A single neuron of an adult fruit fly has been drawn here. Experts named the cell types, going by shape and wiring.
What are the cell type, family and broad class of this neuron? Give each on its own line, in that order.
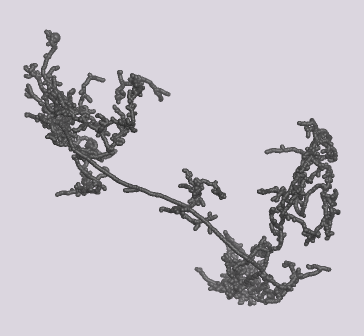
IN05B016
hemilineage 05B
nerve-cord intrinsic neuron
